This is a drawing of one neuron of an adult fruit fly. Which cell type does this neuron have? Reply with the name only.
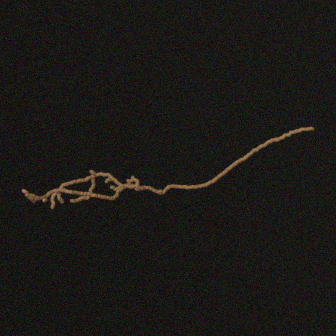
SNta02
